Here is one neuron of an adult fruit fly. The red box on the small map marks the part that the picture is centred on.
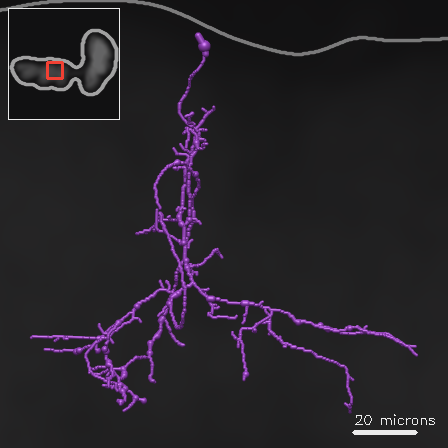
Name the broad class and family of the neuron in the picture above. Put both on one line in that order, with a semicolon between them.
nerve-cord intrinsic neuron; hemilineage 17A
